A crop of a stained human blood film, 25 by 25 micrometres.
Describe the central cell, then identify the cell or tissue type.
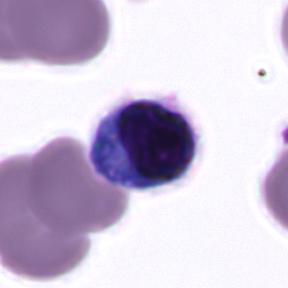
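Here the nucleus sits off-centre, toward the right side of the cell, and its chromatin is dense and dark purple. The cytoplasm is stained blue and forms a crescent, mostly on the left side of the nucleus. This one's a plasma cell.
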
